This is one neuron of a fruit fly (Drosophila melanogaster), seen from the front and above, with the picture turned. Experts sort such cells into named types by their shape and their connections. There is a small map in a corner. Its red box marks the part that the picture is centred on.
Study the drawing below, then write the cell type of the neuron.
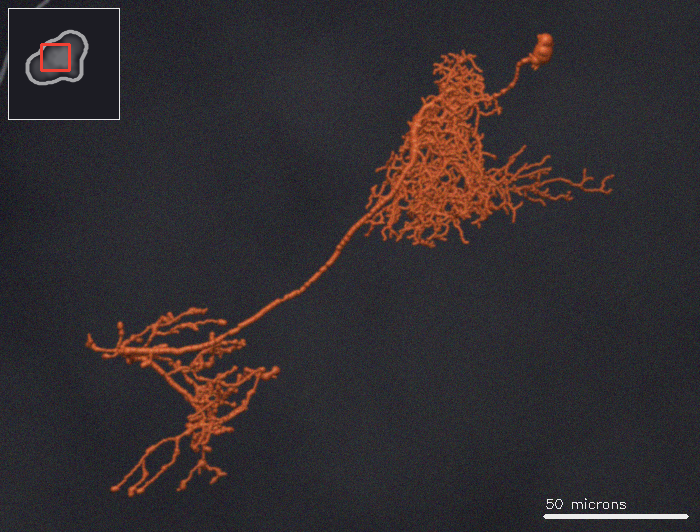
LAL108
